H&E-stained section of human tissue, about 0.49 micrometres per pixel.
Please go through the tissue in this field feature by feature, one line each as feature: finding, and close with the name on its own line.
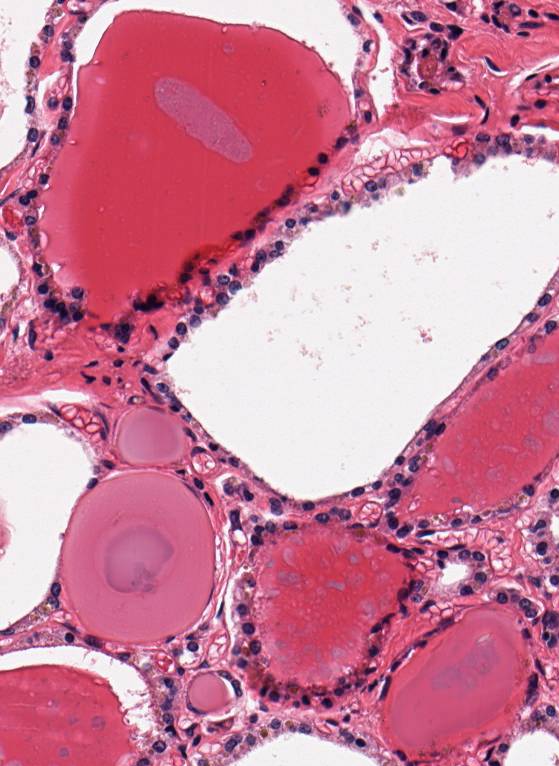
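Arrangement: closely packed follicles fill the whole field
Follicle shape: round to oval, widely varying size
Lining: single layer of flattened to low cuboidal epithelial cells
Contents: homogeneous pink colloid in most follicles
Pigment: fine golden-brown granules scattered among cells around follicles
Name: thyroid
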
